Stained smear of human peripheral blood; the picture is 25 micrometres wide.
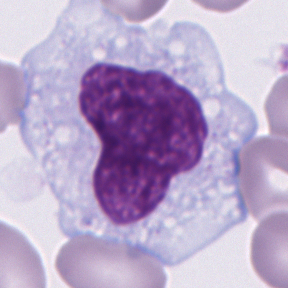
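Monocyte: the nucleated cell at the centre of this stained smear of human peripheral blood. Its nucleus, about 14 by 11 micrometres, has a notch on the left side. Abundant pale grey-blue cytoplasm surrounds the nucleus on every side and holds many small clear vacuoles.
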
